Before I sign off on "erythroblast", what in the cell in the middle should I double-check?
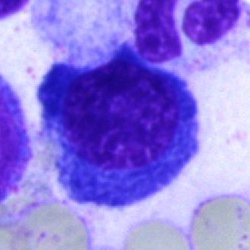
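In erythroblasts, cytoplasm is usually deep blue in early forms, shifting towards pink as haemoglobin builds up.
The intense deep blue cytoplasm of this cell fits an early erythroblast.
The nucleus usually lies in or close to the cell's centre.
Here the cytoplasmic rim is widest below the nucleus and narrowest at the top, placing the nucleus high, which fits less well. The chromatin is finely granular and dark purple, without coarse dense clumps. Its outline is irregular, with blunt bulges at the top and left side.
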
